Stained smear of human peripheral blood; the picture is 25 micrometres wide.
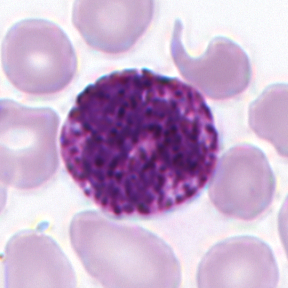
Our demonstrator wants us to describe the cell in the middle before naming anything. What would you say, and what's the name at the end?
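Coarse dark purple granules crowd this one all the way to its edge, and they cover the nucleus so you can't trace its outline. Where it peeks through, the background is pale pinkish-lilac. It's a basophil.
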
